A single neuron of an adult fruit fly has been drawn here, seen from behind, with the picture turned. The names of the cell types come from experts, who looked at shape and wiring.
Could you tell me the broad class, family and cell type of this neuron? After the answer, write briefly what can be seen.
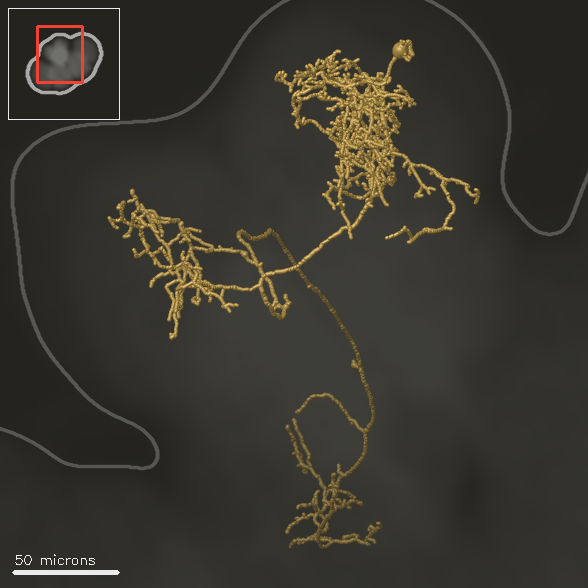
This is an ascending neuron. The family is hemilineage 08B. Its cell type is AN08B022. From top to bottom in the picture it spans about 250 microns. The picture shows dozens of branch ends.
